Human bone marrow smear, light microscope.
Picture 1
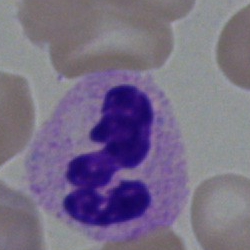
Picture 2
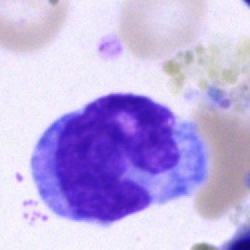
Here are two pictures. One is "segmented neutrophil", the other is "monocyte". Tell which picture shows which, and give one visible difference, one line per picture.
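The cell in picture 1 is a segmented neutrophil. The cytoplasm is plentiful and pale pinkish-lilac.
The cell in picture 2 is a monocyte. The nucleus fills most of the cell.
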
